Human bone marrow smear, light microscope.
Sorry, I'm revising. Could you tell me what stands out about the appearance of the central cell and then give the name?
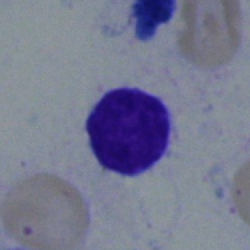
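Taken in turn, the cell first shows a round outline. Around the nucleus, little or no cytoplasm can be made out. The chromatin stains a dark, dense purple throughout. No vacuoles are present. The cell is a lymphocyte.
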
